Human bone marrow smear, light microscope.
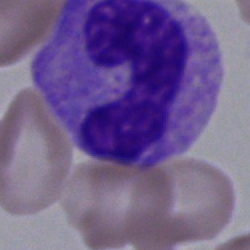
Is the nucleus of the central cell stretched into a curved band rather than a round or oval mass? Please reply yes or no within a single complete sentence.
Yes, drawn out into a curved band, the nucleus shows no separate lobes.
